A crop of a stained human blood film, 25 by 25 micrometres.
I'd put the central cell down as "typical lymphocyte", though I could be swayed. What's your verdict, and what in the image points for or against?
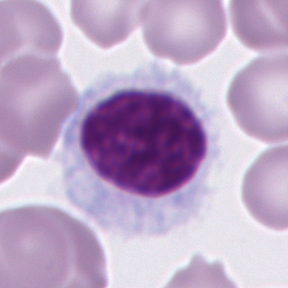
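Fine hair-like projections all around a ragged border decide the question.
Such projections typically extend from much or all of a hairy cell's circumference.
The cell is a hairy cell, not a typical lymphocyte. Its very pale greyish blue cytoplasm, broader below and to the left of the nucleus, favours hairy cell.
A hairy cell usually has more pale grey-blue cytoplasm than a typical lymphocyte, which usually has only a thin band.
The absence of visible nucleoli fits both names.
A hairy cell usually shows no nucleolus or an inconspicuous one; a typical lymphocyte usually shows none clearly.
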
